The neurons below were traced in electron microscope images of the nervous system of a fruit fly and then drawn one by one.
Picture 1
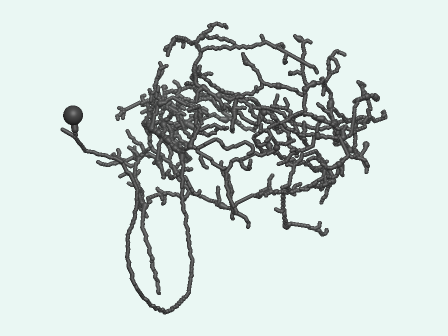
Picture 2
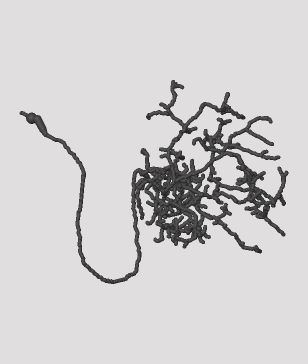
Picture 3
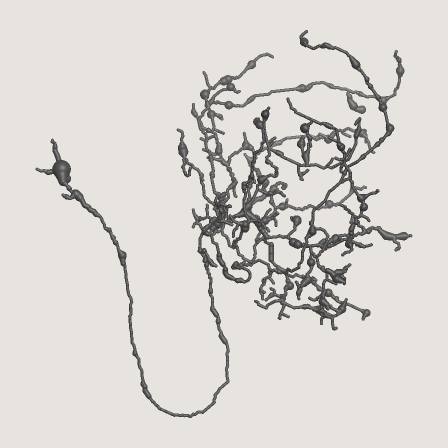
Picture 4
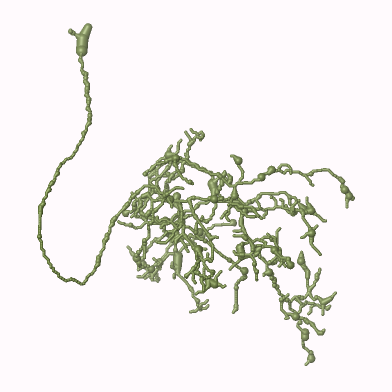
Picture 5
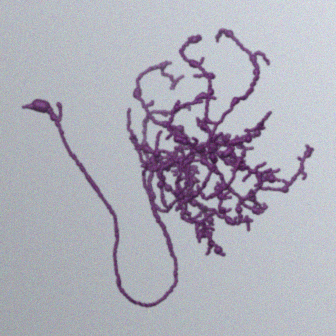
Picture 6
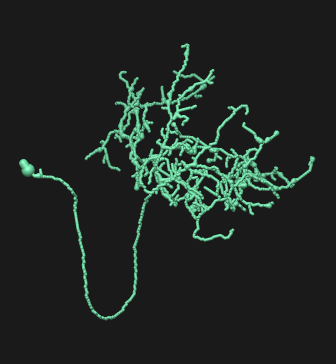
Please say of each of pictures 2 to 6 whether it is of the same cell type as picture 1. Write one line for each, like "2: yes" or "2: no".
2: no
3: no
4: no
5: no
6: yes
